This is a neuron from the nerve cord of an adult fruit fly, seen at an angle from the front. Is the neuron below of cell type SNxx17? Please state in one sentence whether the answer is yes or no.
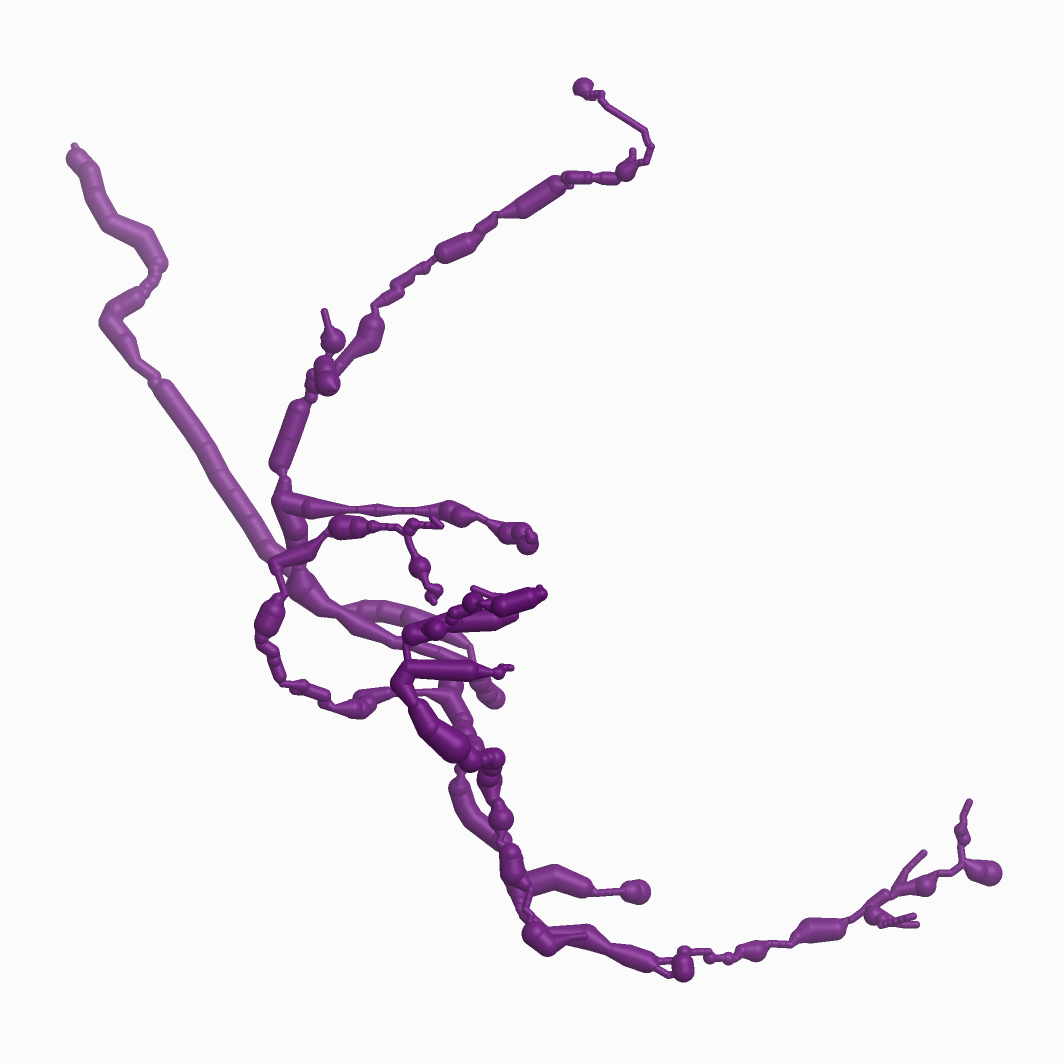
Yes, the neuron belongs to cell type SNxx17.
